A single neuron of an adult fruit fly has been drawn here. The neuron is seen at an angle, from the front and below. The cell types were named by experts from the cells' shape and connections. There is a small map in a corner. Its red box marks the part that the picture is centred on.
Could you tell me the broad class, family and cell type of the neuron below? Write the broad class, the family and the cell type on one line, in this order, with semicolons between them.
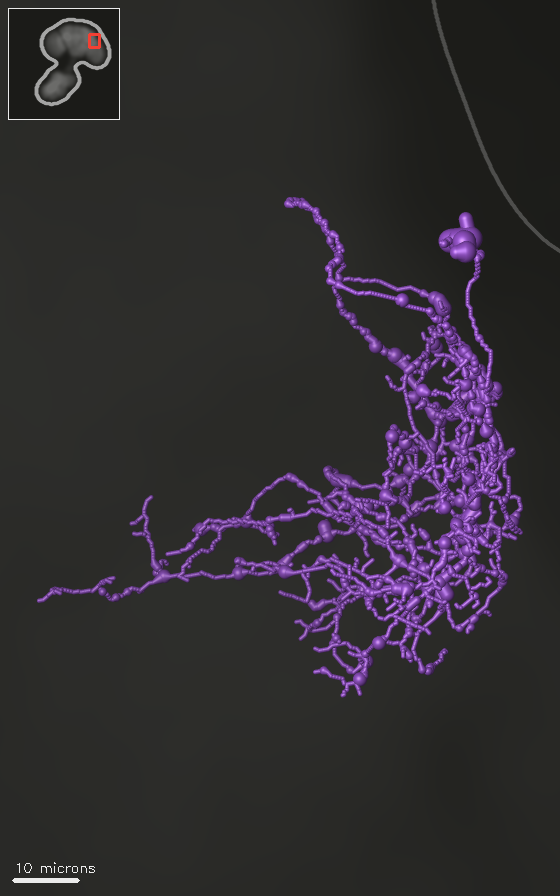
central-brain intrinsic neuron; hemilineage VLPa1_lateral; AVLP311_b2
